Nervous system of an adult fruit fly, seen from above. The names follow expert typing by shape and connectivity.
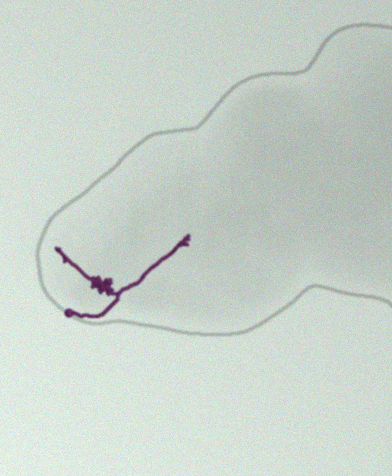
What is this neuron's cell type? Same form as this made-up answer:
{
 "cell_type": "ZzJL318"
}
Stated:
{
 "cell_type": "T2a"
}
